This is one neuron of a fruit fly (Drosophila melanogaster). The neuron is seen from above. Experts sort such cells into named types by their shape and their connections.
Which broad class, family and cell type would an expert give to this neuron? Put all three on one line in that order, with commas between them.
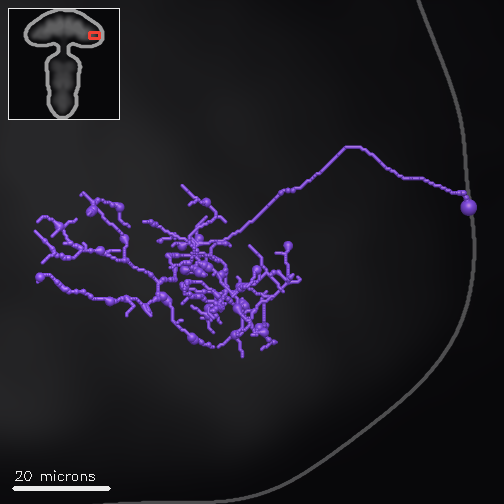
optic-lobe intrinsic neuron, Cm, Cm8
